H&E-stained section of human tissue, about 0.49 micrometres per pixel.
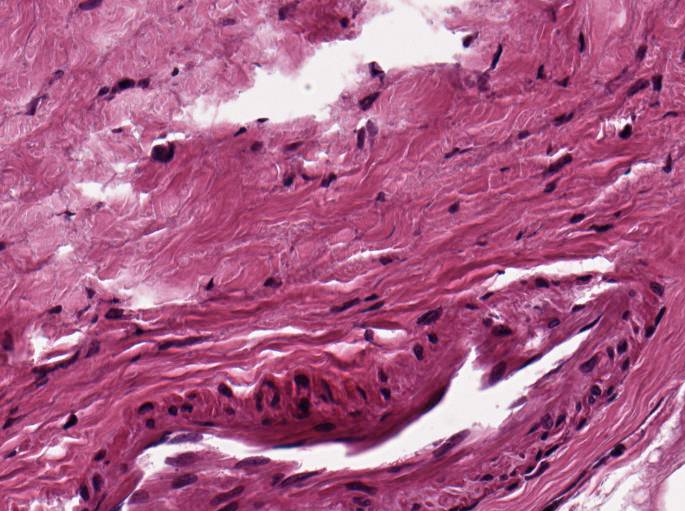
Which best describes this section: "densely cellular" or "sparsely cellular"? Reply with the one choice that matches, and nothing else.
Sparsely cellular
